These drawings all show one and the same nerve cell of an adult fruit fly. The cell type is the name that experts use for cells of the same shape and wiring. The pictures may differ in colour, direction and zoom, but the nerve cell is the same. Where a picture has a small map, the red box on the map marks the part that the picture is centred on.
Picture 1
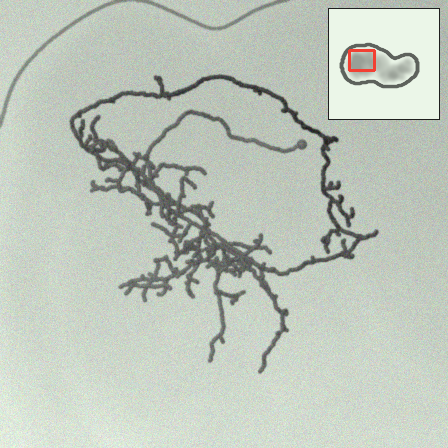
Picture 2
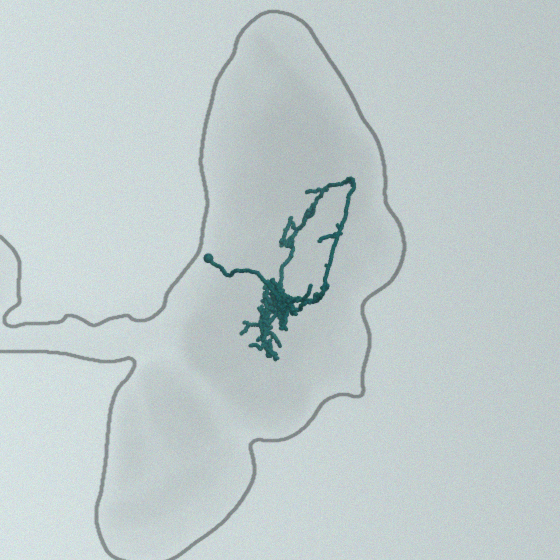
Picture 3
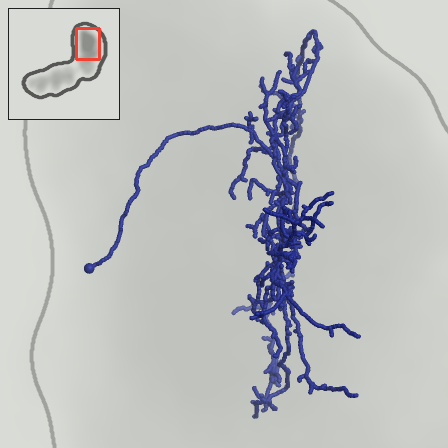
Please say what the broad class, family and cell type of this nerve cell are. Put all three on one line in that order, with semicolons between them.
central-brain intrinsic neuron; hemilineage DM4_dorsal; pC1_13a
